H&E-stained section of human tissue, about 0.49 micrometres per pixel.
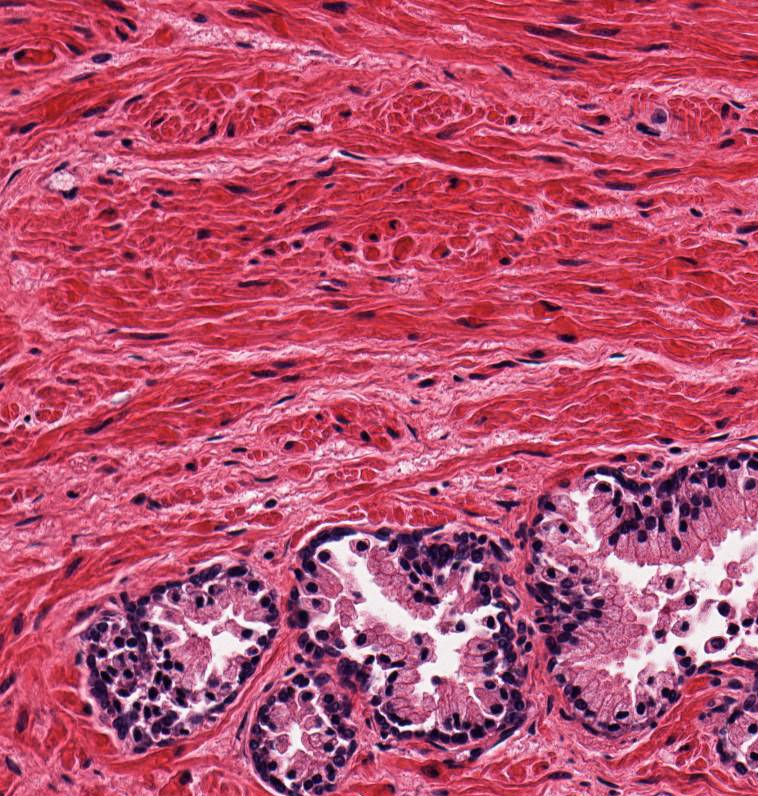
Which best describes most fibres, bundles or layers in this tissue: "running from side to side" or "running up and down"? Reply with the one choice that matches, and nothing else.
Running from side to side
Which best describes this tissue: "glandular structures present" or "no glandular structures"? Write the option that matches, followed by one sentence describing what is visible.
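Glandular structures present. A row of glands lies along the lower edge of the field, and the upper two-thirds is solid stroma without glands.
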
